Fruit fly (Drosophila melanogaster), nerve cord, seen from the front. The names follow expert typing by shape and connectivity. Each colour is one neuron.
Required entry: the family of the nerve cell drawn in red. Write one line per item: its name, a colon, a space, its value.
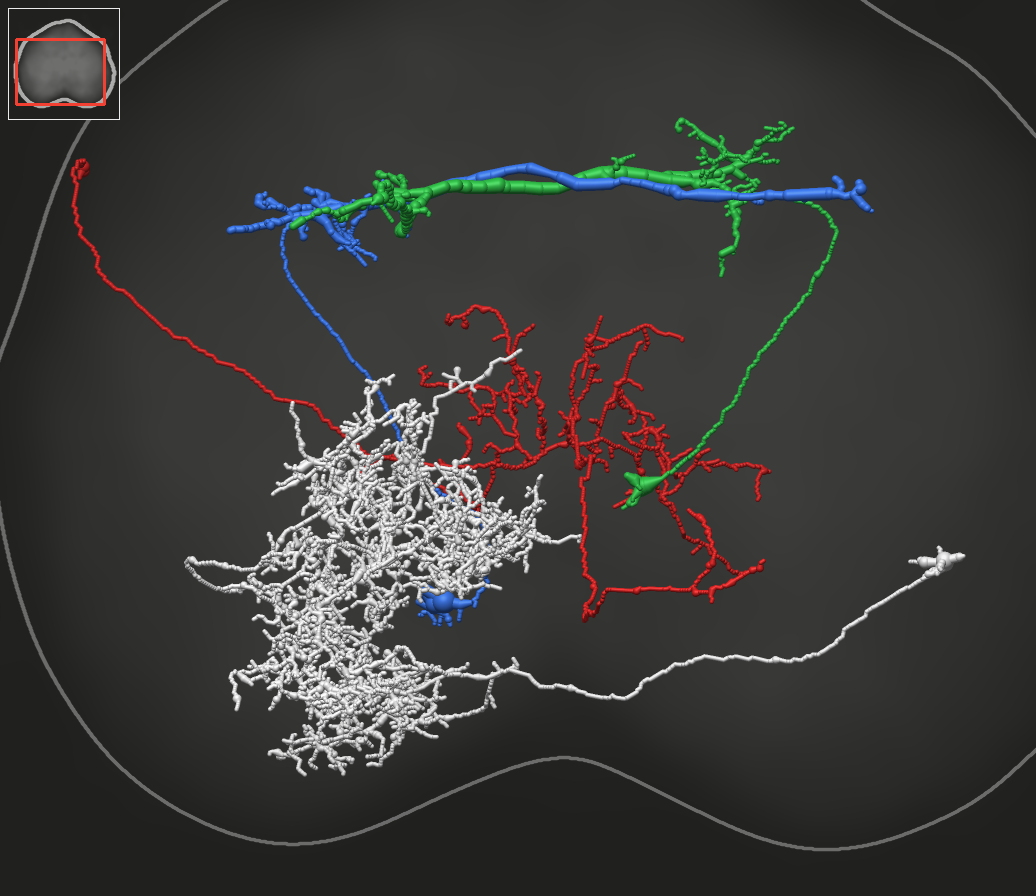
family: hemilineage 09B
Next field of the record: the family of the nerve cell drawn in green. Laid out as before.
family: hemilineage 06A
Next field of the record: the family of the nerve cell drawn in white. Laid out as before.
family: hemilineage 09B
